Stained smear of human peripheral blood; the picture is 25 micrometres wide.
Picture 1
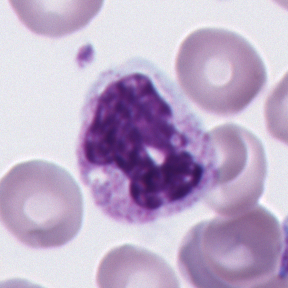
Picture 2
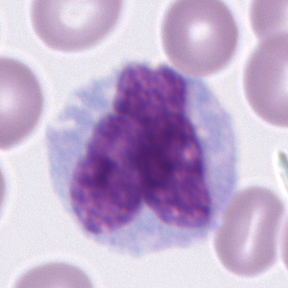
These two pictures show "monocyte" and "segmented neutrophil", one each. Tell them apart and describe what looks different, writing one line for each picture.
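In picture 1 we see a segmented neutrophil: The cytoplasm holds many fine pinkish-violet granules.
In picture 2 we see a monocyte: No distinct granules are seen in the cytoplasm.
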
